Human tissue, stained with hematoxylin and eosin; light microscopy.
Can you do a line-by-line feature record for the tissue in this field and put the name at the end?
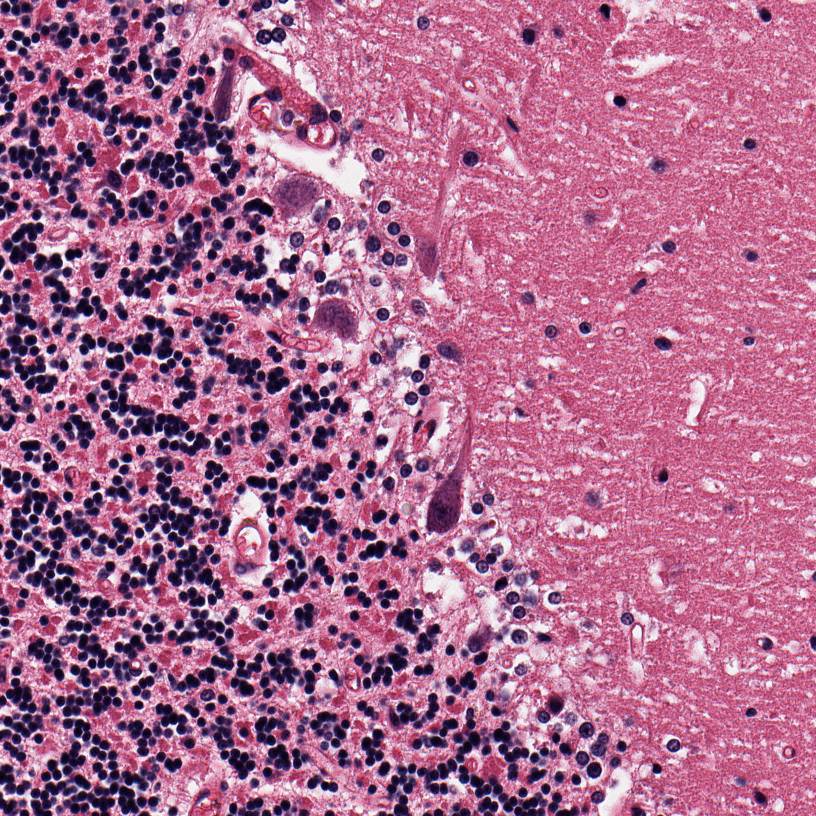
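Layout: dense dark layer at left, sparse pink layer at right
Left layer: packed small round dark nuclei, very little cytoplasm
Boundary: large neurons lying singly, spaced apart
Right layer: finely fibrillary pink material, scattered small nuclei
Name: cerebellum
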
